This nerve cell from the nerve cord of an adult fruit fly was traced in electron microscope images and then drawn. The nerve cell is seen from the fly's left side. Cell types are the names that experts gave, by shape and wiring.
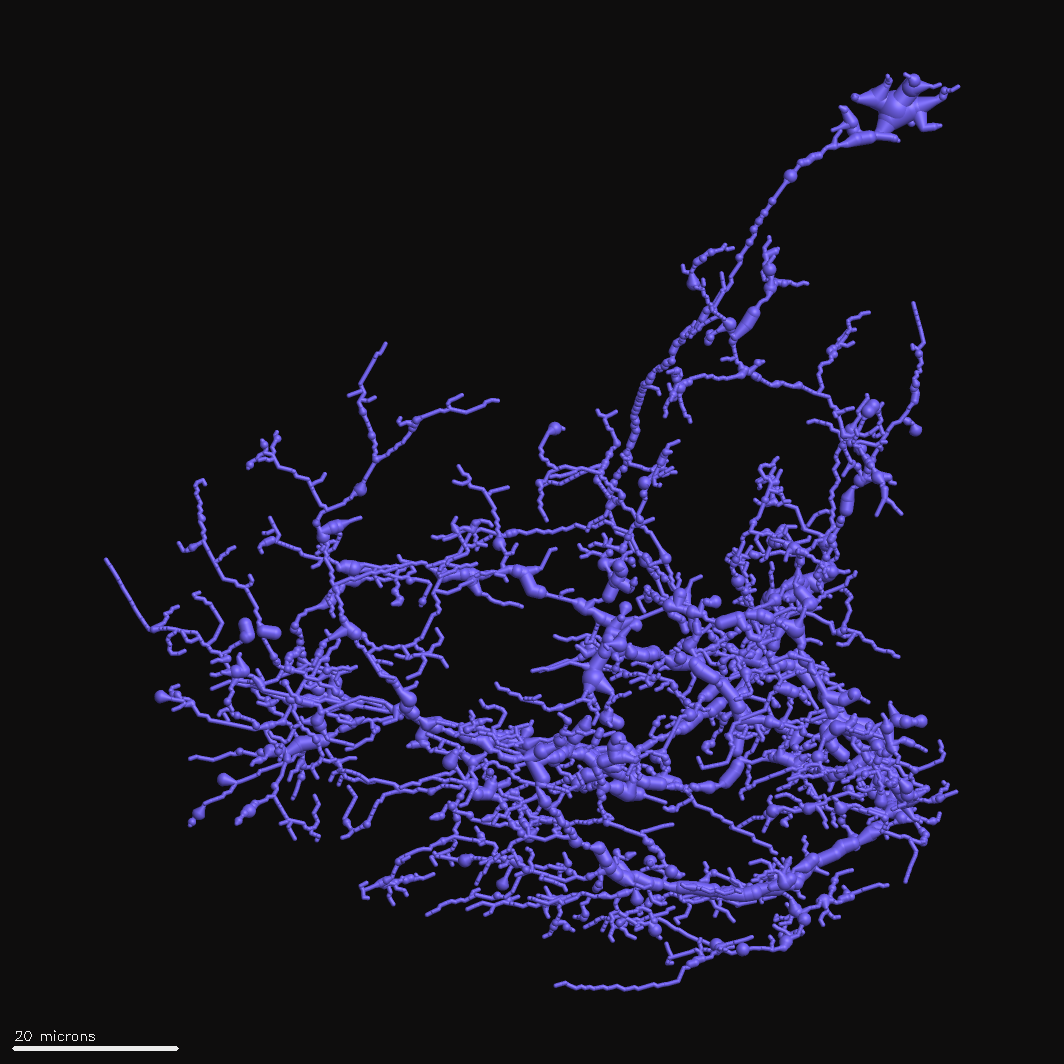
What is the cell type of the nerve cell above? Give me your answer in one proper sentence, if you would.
Included in the cell type IN19A030 is this nerve cell.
